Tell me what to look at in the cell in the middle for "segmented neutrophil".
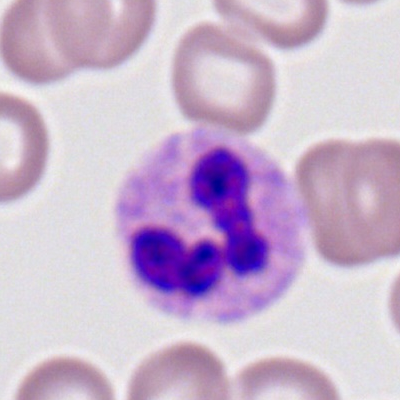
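First, the nucleus is divided into several separate lobes.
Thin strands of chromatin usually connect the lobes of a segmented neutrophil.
Second, the chromatin is dense and stains dark purple.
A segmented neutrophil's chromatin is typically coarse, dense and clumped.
The density seen here matches that. Third, the cytoplasm is plentiful and pale pinkish-lilac.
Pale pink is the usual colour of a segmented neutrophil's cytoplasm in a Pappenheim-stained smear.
The pale colour here agrees with that. Finally, fine, small lilac-pink granules fill the cytoplasm.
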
